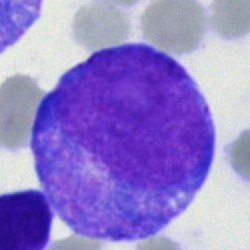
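Promyelocyte, central cell, stained bone marrow smear. Chromatin finely granular, no coarse dark clumps. Cytoplasm a crescent along the lower left side, with fine pink-magenta granules scattered through it. A few small clear spots in the cytoplasm near the lower edge.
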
